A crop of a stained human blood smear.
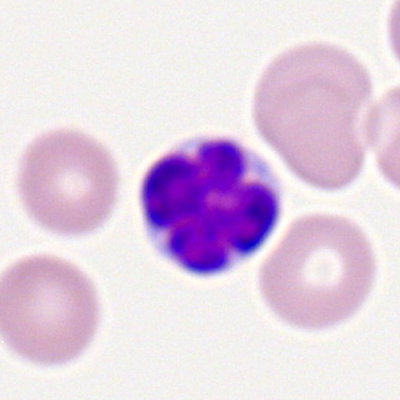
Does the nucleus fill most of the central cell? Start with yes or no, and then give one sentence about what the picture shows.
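Yes. The nucleus fills most of the cell.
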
